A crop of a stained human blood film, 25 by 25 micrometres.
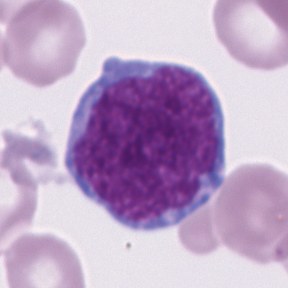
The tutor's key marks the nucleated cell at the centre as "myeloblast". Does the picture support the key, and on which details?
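Yes, myeloblast holds up for this cell. Start with the nucleus. It is round and not indented, about 13 micrometres across in a cell of about 15 micrometres, and it covers about 80% of the cell's area.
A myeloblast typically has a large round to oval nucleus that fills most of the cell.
That size and share speak for myeloblast. Now the cytoplasm: it shows no granules.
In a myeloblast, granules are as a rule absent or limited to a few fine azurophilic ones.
So the granule-free cytoplasm also goes with myeloblast.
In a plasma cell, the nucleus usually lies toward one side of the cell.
Here the cytoplasm is only a thin rim around the nucleus, and that counts against plasma cell.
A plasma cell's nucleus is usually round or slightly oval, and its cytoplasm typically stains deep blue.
So the round nucleus and the blue cytoplasm in this cell could belong to either kind.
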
